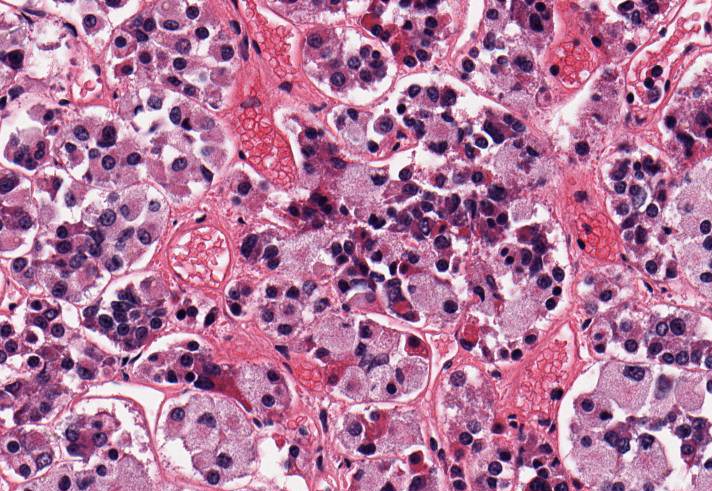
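Pituitary: rounded nests of cells separated by thin septa throughout. Thin-walled capillaries packed with red blood cells run in the septa, most prominently upper centre and right. Nests mix cells of pale pink-grey granular cytoplasm with darker red or purple ones. Nuclei round, dark, similar in size.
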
